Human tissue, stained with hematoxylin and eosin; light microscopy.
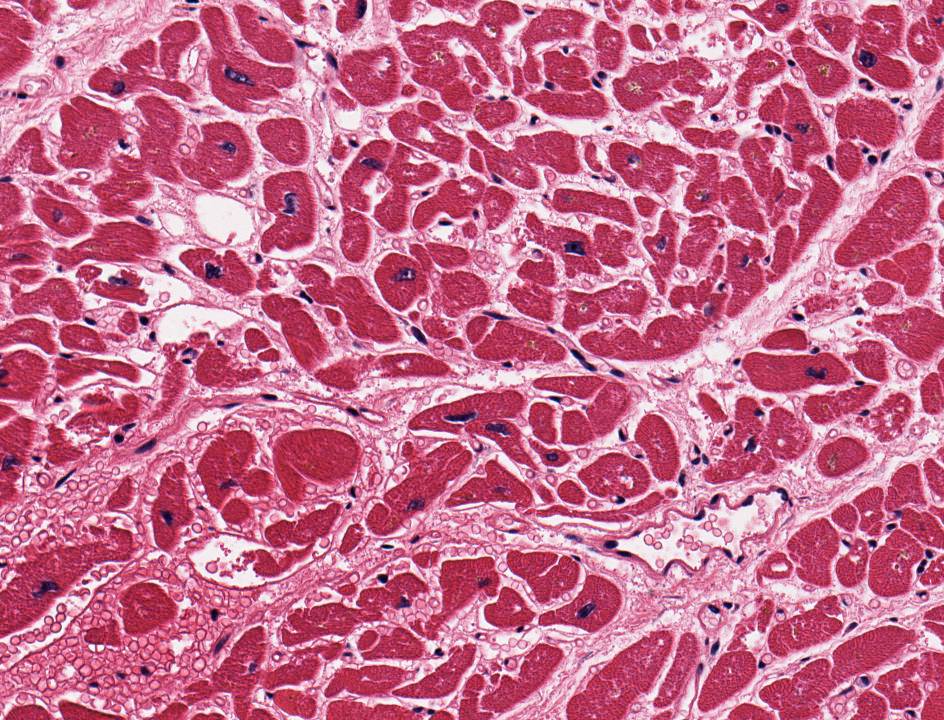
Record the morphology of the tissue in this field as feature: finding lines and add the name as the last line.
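Nuclei: single, central in each nucleated fibre
Fibre profiles: many irregular, curved or branched, not uniform polygons
Granules: fine, yellow-brown, central beside the nucleus in some fibres
Interstitial nuclei: small, dark, elongated, in stroma between fibres
Name: left ventricle of the heart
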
